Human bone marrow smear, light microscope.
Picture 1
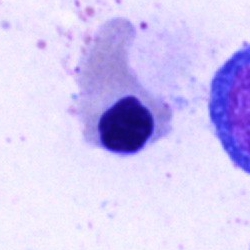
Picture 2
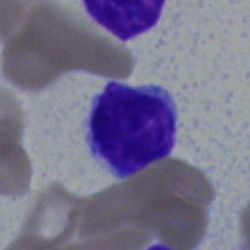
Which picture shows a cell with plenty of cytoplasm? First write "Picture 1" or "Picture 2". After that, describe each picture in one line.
Picture 1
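What picture 1 shows: The cytoplasm is abundant, covering a larger area than the nucleus.
What picture 2 shows: Cytoplasm is scant, showing only as a thin rim at the cell edge.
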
